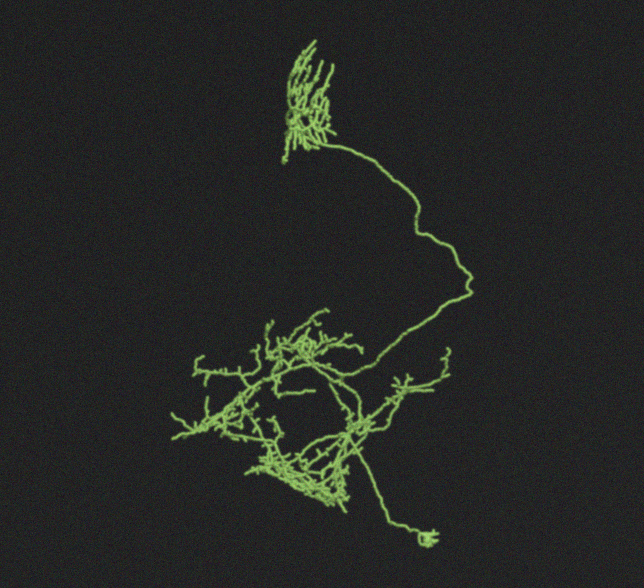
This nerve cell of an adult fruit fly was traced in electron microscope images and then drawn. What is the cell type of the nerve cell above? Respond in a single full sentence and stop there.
Included in the cell type LoVC13 is this nerve cell.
